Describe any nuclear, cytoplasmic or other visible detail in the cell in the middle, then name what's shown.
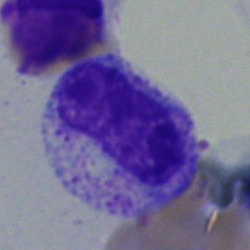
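Outline smoothly rounded to oval. Nucleus off-centre, upper right; most cytoplasm lower left. Cytoplasm pale, very light background between coarse purple granules scattered throughout. Cell: metamyelocyte.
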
